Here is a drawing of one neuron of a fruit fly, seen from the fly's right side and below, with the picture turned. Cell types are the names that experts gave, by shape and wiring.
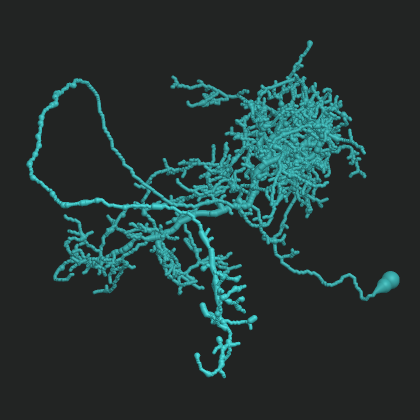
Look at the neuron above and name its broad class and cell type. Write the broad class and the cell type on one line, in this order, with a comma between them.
central-brain intrinsic neuron, PLP229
